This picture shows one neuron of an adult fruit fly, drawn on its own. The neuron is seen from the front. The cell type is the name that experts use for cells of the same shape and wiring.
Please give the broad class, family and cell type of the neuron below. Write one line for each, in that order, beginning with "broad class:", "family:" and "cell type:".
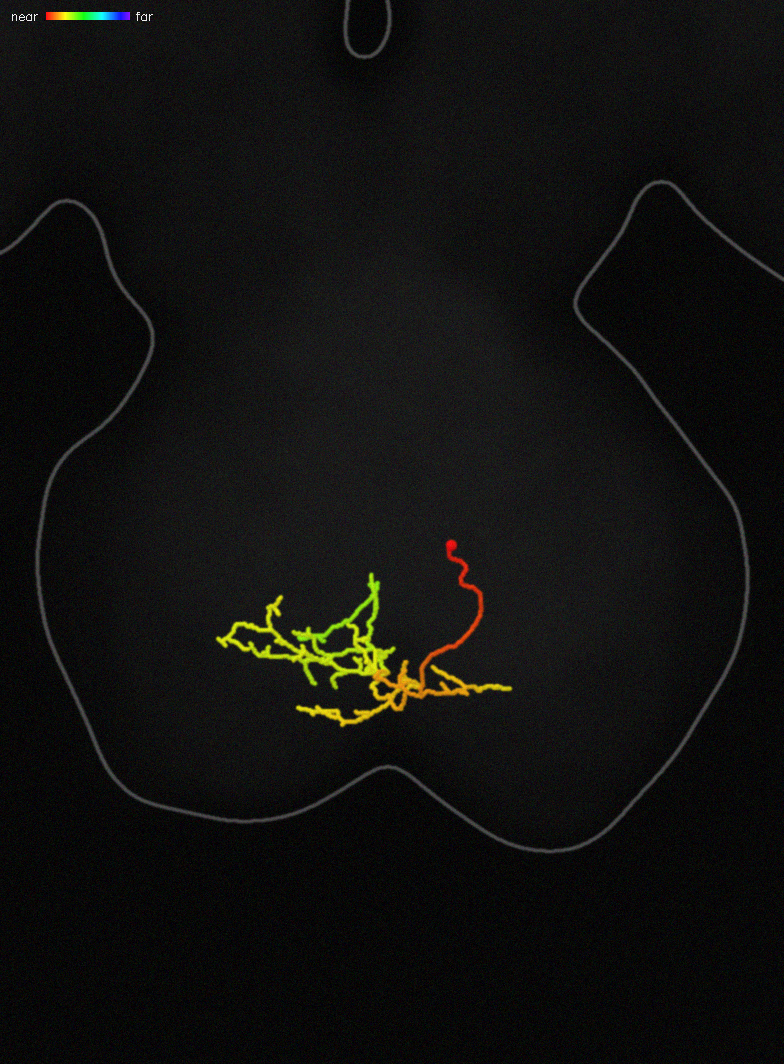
broad class: nerve-cord intrinsic neuron
family: hemilineage 09B
cell type: IN09B053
